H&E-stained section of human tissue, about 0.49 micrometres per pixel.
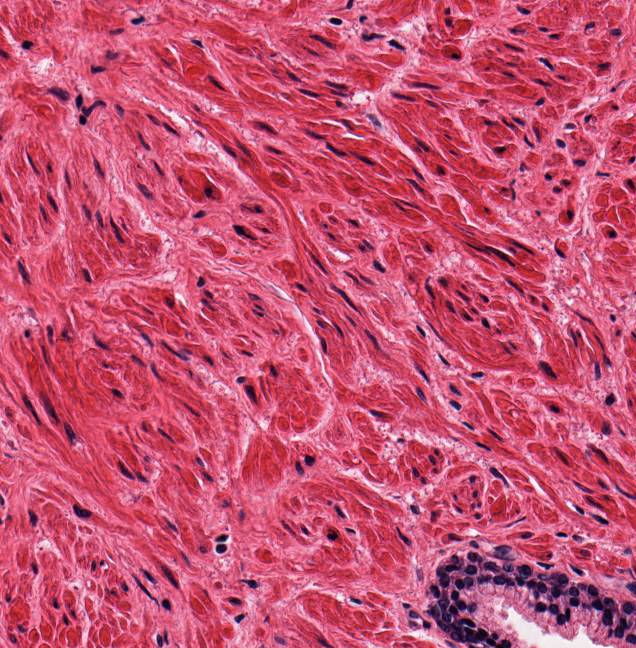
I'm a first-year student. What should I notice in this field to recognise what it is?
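Answer: fibromuscular stroma. Bundles of smooth muscle, interlacing in many directions, fill nearly the whole field.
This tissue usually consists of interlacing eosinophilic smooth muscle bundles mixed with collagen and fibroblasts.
The cells have elongated, blunt-ended dark nuclei in abundant pink cytoplasm.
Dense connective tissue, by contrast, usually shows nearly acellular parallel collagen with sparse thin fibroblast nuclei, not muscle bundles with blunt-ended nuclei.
Only scant pale, loose connective tissue runs in narrow strands between the bundles. A small gland in the bottom right corner is lined by epithelium with crowded, dark-staining nuclei.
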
